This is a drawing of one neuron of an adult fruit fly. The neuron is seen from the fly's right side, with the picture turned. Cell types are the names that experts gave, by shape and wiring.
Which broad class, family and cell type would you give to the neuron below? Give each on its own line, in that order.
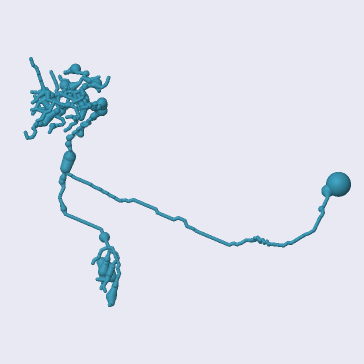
optic-lobe intrinsic neuron
T
T4b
